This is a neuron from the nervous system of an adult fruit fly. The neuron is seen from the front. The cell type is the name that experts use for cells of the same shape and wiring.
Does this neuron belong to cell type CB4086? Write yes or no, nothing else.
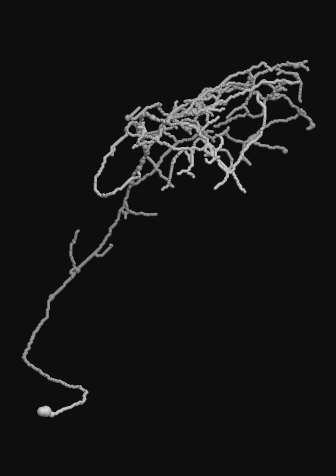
yes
